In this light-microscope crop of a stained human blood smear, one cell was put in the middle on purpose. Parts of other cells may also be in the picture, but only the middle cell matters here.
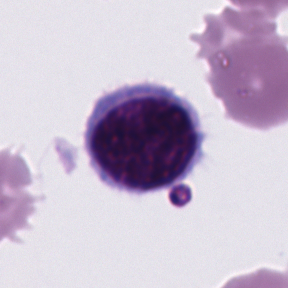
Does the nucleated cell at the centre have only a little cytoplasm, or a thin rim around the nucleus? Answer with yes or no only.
Yes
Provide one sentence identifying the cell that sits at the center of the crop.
Centred in the crop is a hairy cell.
